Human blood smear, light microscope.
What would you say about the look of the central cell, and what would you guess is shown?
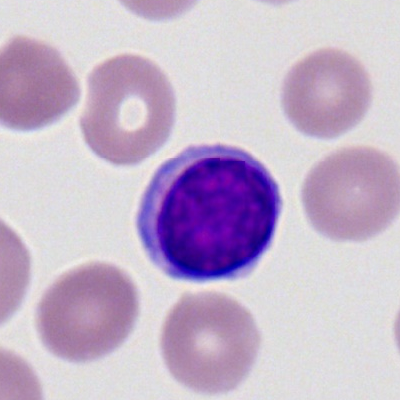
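Look at the nucleus first: it fills most of the cell. Its chromatin is dark purple and coarsely clumped. Now check the cytoplasm, and you will find no granules and no vacuoles. This cell is a lymphocyte.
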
